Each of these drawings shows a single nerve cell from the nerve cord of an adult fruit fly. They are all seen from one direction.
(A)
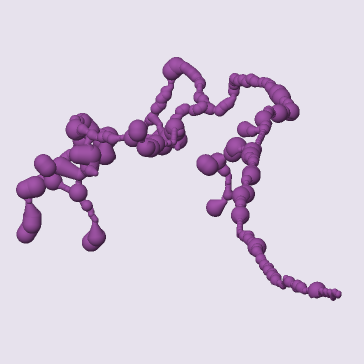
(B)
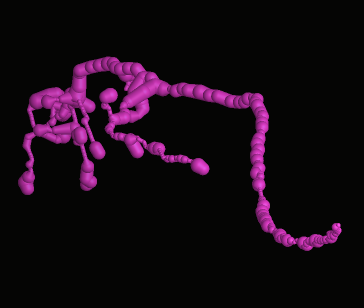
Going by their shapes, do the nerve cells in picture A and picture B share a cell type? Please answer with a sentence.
They are of the same cell type.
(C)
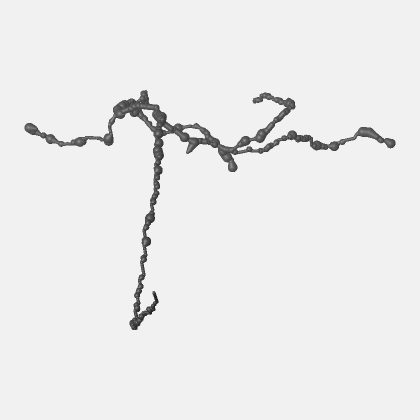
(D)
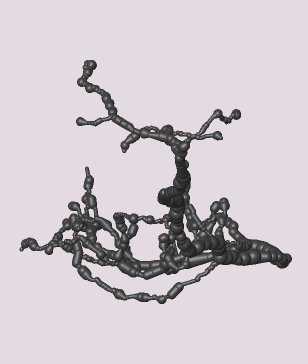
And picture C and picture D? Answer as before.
They are of different cell types.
